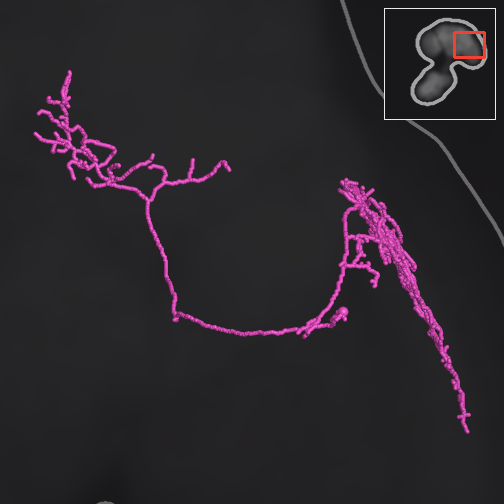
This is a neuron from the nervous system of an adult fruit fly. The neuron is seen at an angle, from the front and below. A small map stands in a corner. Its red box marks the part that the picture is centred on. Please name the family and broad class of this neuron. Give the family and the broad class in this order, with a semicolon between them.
MeVP; visual projection neuron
